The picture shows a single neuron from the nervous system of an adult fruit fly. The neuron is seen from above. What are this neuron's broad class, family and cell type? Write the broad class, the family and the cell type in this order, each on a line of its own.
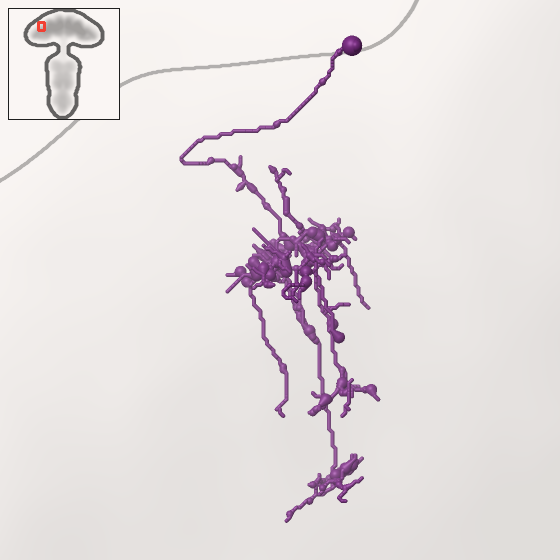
optic-lobe intrinsic neuron
Mi
Mi10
